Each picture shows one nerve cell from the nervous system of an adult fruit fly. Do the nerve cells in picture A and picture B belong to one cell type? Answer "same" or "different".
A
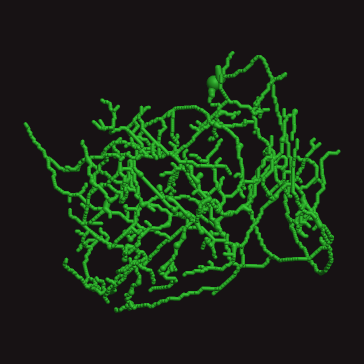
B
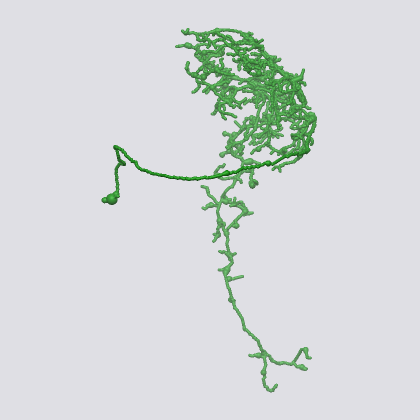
different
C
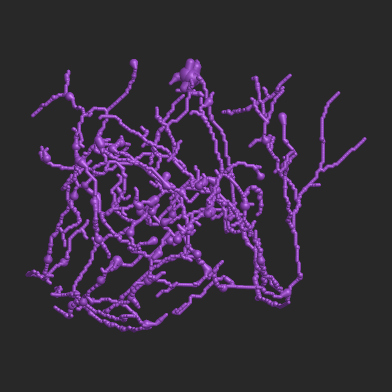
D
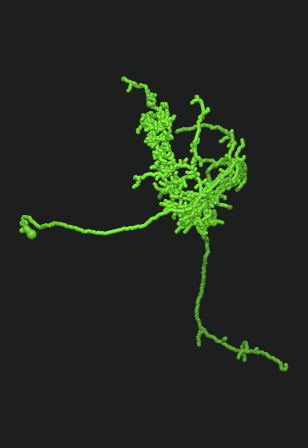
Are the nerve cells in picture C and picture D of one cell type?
different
